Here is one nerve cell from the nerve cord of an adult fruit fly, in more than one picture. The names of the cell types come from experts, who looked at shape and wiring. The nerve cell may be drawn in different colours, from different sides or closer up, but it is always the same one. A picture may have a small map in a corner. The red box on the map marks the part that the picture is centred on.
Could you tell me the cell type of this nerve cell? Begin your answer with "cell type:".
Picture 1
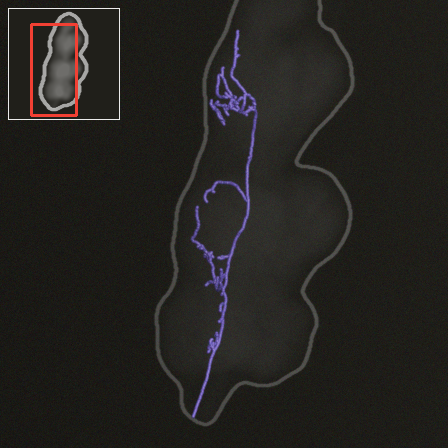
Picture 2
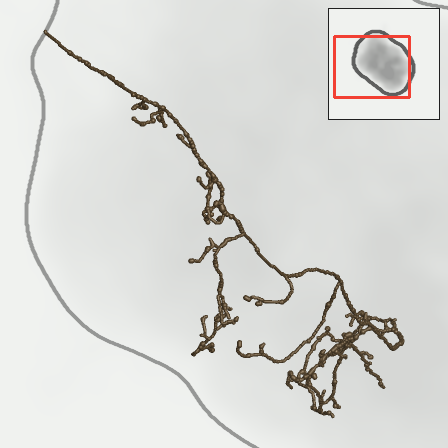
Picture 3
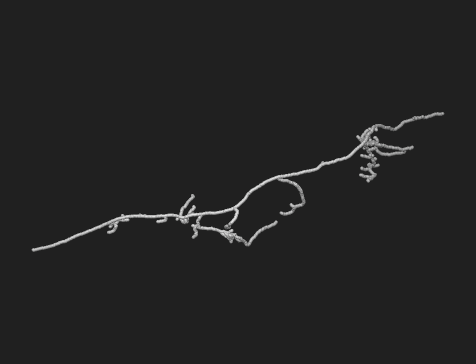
cell type: DNp60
